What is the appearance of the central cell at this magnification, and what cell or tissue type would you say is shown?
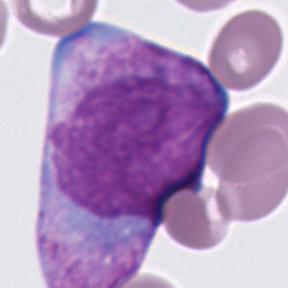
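Outline first: angular, with fairly straight edges and corners instead of a round contour. Chromatin next: fine and thread-like, with no coarse dark clumps. In the cytoplasm, fine purplish specks are scattered throughout. At the cell edge the blue is deeper than in the cytoplasm just inside it. The cell is an atypical promyelocyte.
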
